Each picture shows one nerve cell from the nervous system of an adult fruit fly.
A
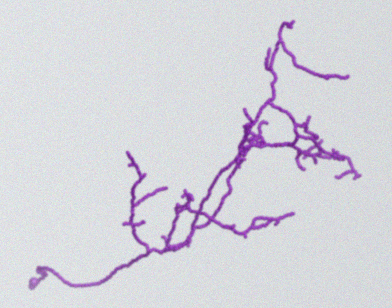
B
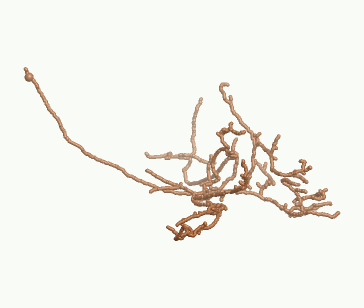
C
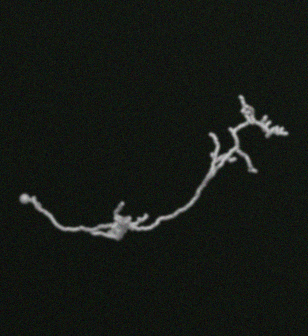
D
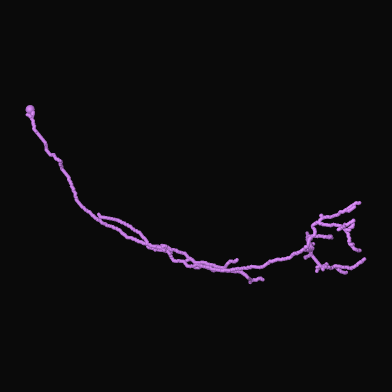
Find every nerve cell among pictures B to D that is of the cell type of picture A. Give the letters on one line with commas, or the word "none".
C, D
